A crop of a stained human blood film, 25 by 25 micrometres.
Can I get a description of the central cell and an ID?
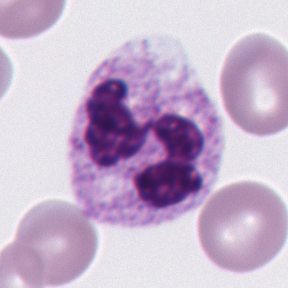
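Three lobes make up the nucleus here, and I can't find any nucleoli in it. Looking at the cytoplasm, it's filled with fine violet granules. The surface, as far as I can see, has no projections. This is a segmented neutrophil.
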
